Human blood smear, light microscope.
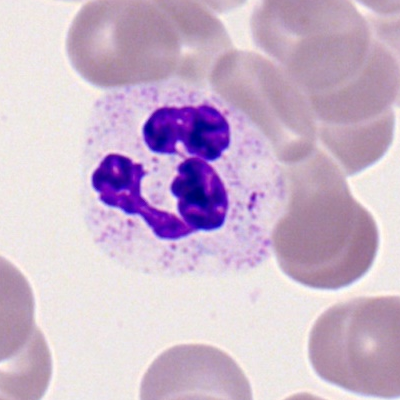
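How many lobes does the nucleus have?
Three lobes.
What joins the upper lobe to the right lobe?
A thin strand.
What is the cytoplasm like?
Abundant and very pale.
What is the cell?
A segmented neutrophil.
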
